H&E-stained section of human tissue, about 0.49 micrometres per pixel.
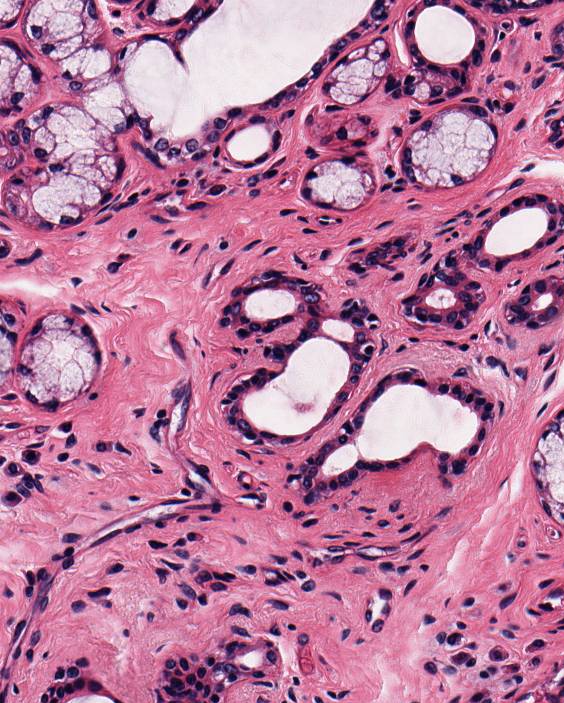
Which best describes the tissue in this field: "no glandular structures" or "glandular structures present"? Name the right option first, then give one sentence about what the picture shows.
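Glandular structures present. The acini are mucous acini whose cells have pale, foamy, finely vacuolated cytoplasm.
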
